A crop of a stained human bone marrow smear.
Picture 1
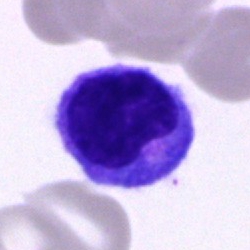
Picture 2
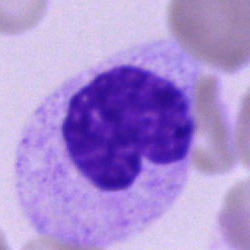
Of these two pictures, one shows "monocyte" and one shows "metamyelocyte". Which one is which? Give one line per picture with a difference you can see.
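Picture 1 – monocyte. No granules are visible in the cytoplasm.
Picture 2 – metamyelocyte. Fine purple granules are scattered throughout the cytoplasm.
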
